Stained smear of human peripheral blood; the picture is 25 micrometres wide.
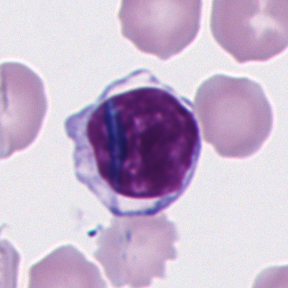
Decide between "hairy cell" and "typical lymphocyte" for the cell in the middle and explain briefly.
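This is a typical lymphocyte. Its round nucleus, about 10 micrometres across, fills most of the cell and leaves only a narrow rim of pale greyish-blue cytoplasm.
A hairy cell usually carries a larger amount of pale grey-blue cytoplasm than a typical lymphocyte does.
That narrow rim sets this cell apart from a hairy cell. The outline is irregular, with small blunt bulges on its left side.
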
